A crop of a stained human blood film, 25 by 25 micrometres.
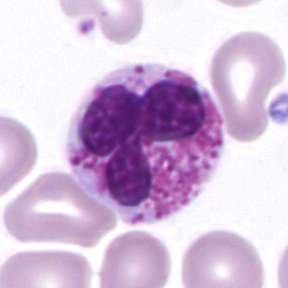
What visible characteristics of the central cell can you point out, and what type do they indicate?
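Round and smooth in outline, the cell measures about 14 micrometres across. Its chromatin is dark purple and coarsely clumped, and no nucleoli are visible in the nucleus. Between the granules the cytoplasm is pale and nearly colourless. The cell is an eosinophil.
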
